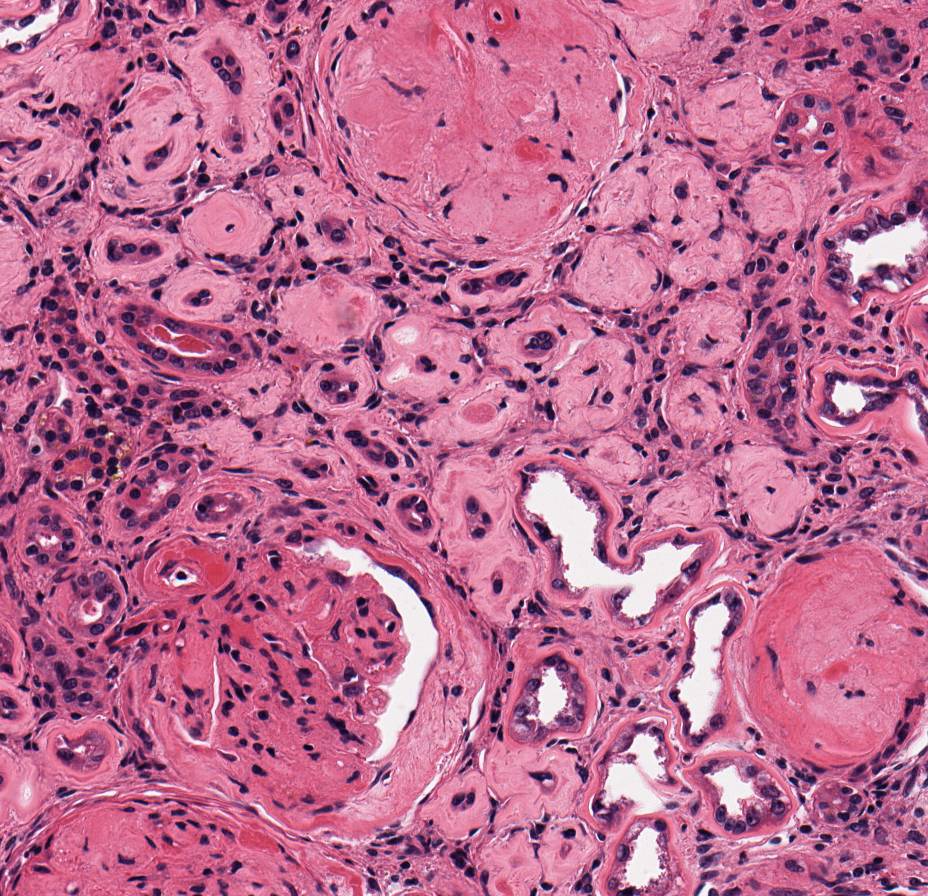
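Renal cortex. Top centre and right edge: large rounded bodies of pale pink glassy material with few nuclei, each wrapped in concentric fibrous layers. Lower left: nucleus-rich tuft in a rounded unit, crescent-shaped clear space at right. Thick, homogeneous pink basement membranes ring most central tubules.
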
